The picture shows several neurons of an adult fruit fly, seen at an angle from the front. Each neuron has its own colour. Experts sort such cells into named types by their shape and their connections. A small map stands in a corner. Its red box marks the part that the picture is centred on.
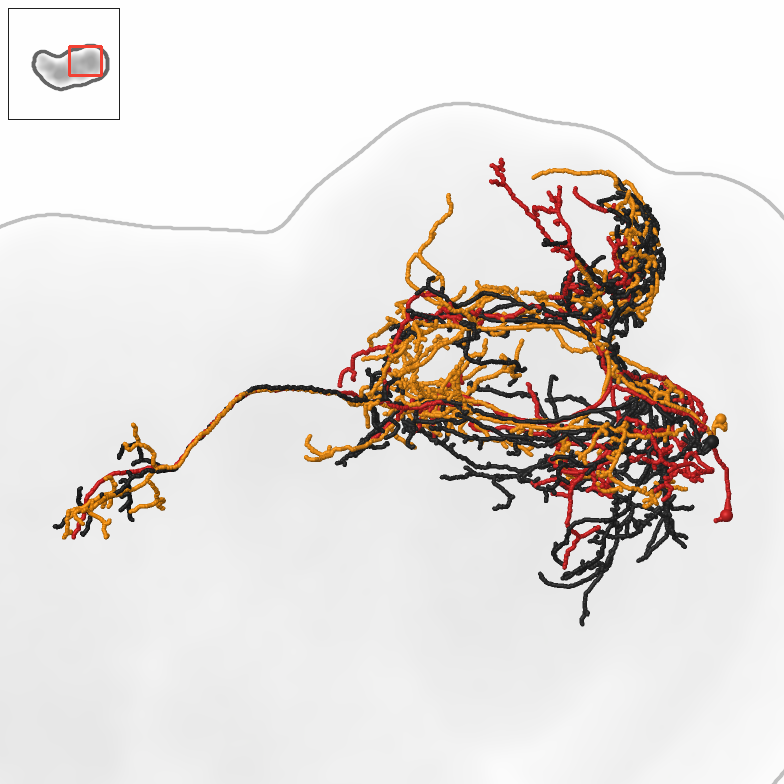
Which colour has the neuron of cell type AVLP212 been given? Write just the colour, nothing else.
red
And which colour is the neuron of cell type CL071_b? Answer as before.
orange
